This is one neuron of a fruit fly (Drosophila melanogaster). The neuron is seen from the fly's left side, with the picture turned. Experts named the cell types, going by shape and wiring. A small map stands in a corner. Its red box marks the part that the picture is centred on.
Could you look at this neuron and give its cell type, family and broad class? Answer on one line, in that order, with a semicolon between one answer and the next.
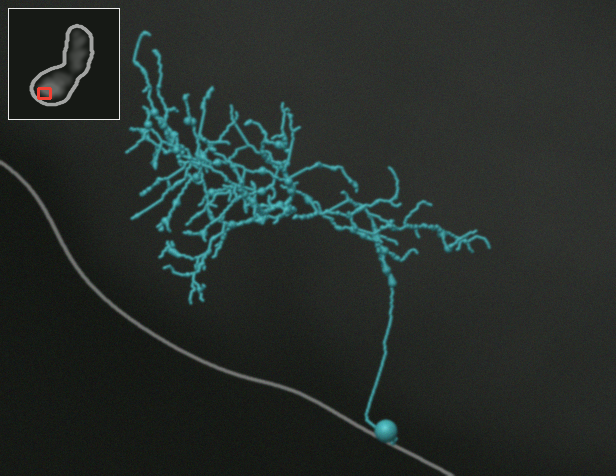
CRE052; hemilineage EBa1; central-brain intrinsic neuron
